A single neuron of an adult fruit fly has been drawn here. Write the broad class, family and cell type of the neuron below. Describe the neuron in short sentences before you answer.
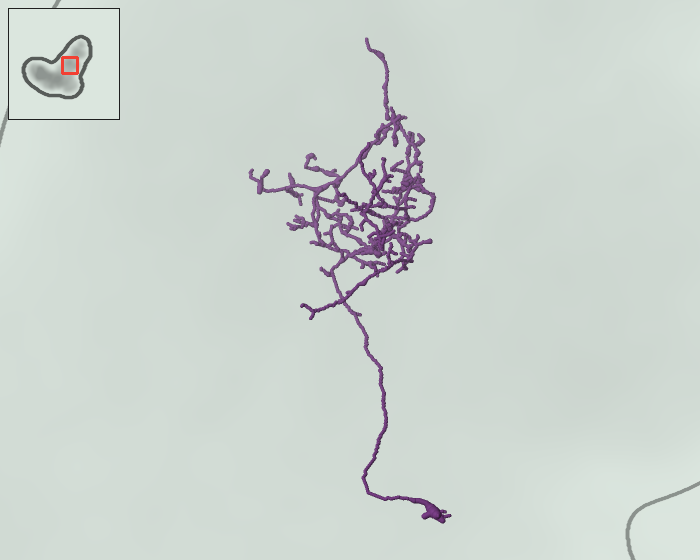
Dozens of branch ends can be seen. As drawn here it is taller than it is wide. Its broad class is nerve-cord intrinsic neuron. The family is hemilineage 13B. It is of cell type IN13B042.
